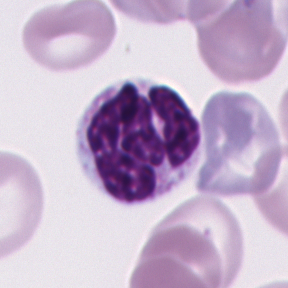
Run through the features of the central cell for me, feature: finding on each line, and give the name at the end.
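Outline: round and smooth.
Nucleus: divided into several separate lobes.
Cytoplasm: very pale, almost colourless, with a faint pinkish tint.
Granules: only fine, faint lilac ones.
Name: segmented neutrophil.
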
